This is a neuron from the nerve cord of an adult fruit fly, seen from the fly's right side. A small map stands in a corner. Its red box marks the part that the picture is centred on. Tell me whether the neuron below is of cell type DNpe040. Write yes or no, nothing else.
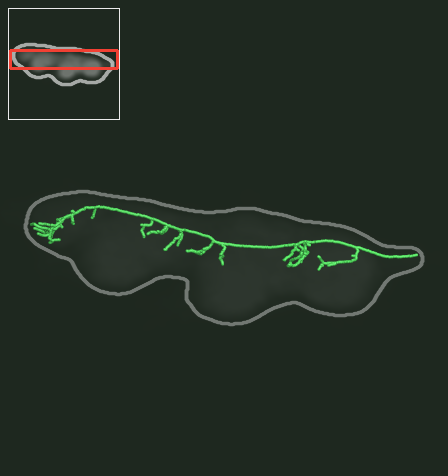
yes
